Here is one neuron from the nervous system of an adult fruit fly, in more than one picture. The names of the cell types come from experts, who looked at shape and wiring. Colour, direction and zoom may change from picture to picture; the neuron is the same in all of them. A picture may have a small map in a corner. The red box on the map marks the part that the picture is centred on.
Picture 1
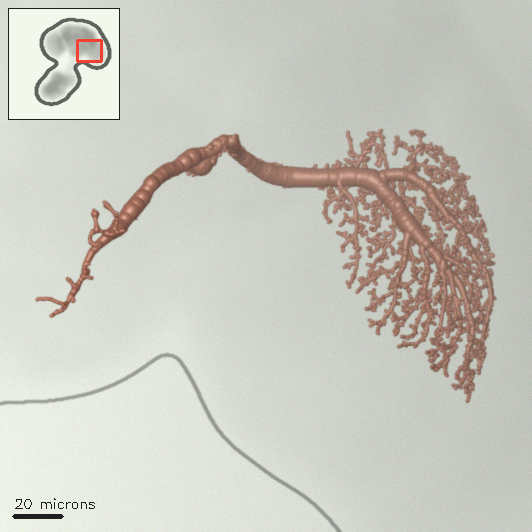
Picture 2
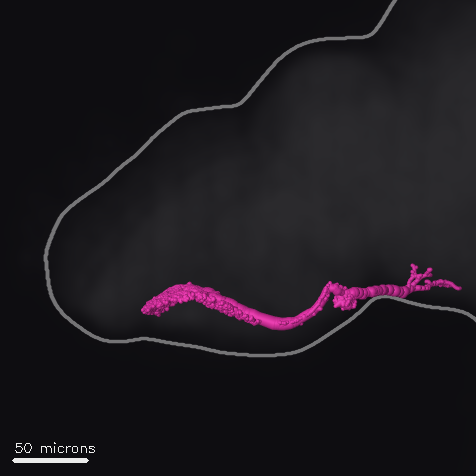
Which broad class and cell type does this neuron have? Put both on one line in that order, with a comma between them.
visual projection neuron, HSN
